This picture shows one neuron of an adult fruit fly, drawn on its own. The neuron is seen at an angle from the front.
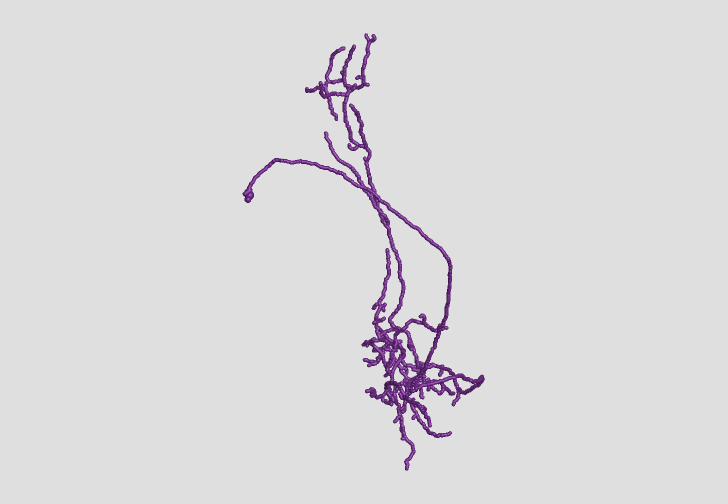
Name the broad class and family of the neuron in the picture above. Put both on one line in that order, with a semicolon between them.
central-brain intrinsic neuron; hemilineage WEDd1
